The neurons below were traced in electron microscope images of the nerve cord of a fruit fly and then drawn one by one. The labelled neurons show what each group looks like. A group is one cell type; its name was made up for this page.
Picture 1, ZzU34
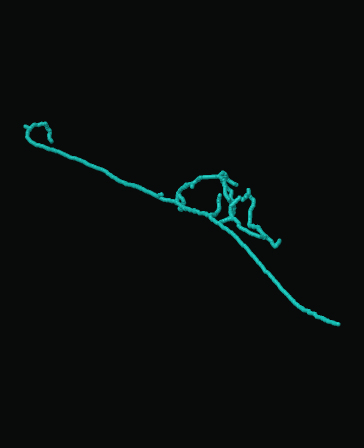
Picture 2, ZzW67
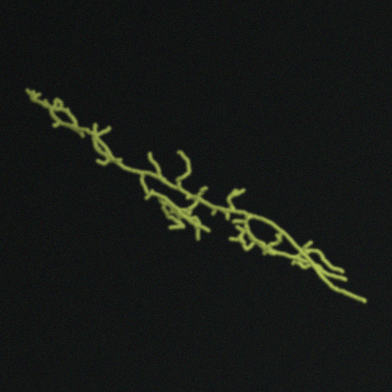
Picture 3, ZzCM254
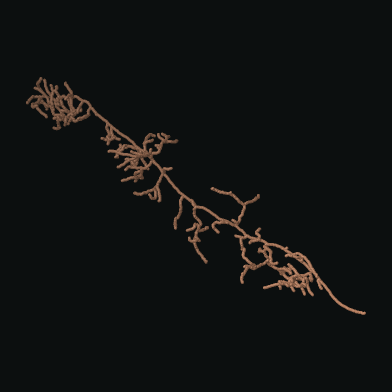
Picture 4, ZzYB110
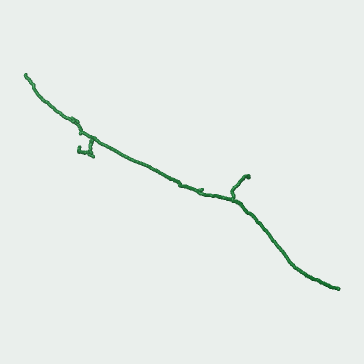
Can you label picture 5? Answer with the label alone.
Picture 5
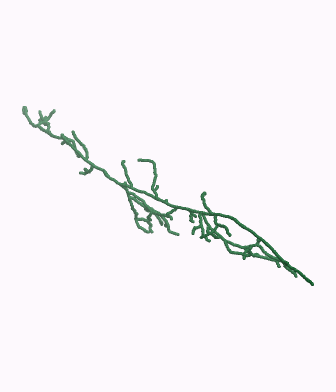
ZzW67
